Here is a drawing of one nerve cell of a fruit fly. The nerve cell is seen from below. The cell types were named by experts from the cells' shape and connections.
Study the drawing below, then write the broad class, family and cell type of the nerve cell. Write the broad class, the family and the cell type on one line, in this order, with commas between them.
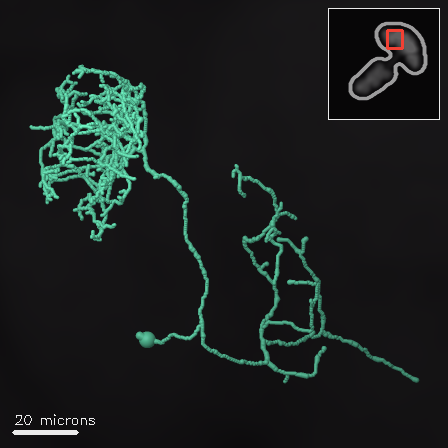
visual projection neuron, hemilineage VPNp&v1_ventral, LC39a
